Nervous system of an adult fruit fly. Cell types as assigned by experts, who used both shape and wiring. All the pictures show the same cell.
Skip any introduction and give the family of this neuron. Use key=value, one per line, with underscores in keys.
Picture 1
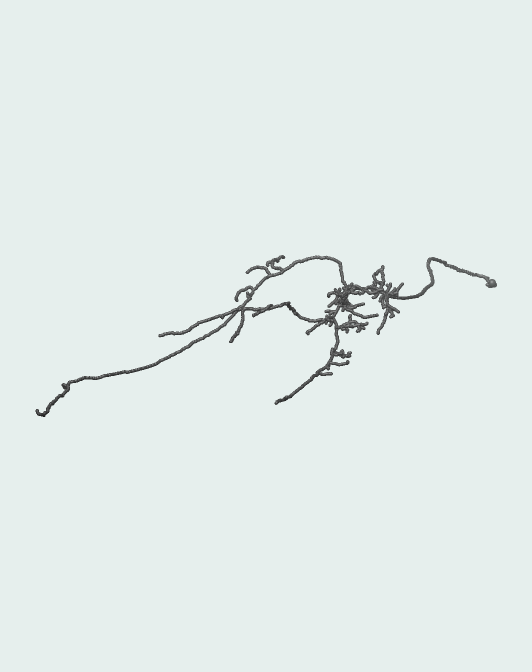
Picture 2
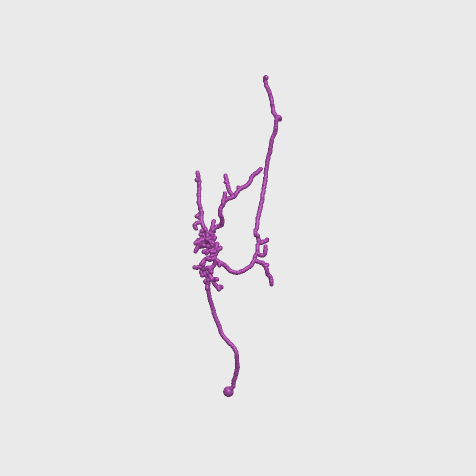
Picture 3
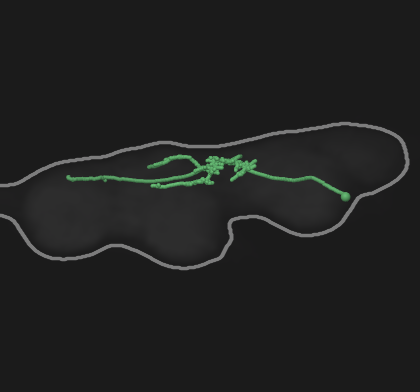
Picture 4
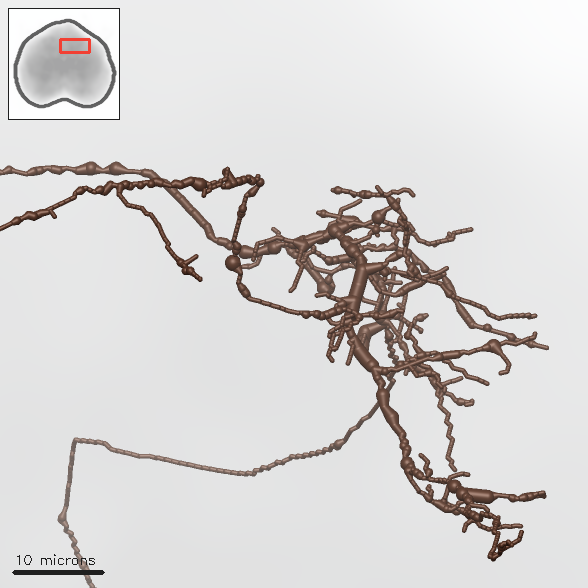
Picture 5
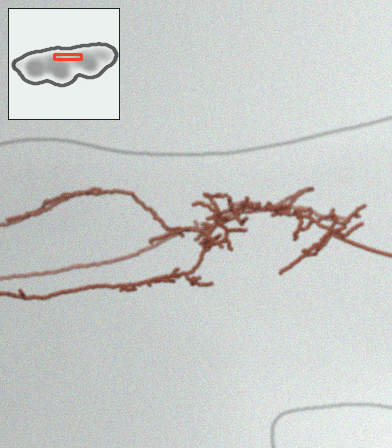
family=hemilineage 06A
